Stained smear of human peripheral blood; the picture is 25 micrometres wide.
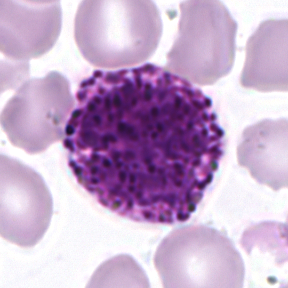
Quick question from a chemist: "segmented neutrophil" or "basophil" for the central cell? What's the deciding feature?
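It is a basophil. Its granules are coarse, dark purple and unequal in size.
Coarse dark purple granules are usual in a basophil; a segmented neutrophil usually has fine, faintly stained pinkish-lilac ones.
The granules hide the nucleus, so its shape cannot be made out.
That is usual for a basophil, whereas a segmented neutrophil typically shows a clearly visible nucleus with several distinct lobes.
The cell measures about 15 micrometres.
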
